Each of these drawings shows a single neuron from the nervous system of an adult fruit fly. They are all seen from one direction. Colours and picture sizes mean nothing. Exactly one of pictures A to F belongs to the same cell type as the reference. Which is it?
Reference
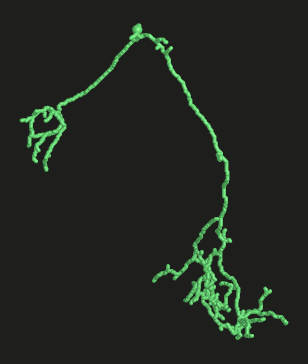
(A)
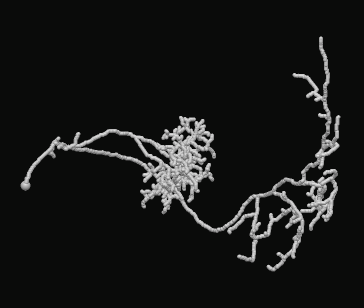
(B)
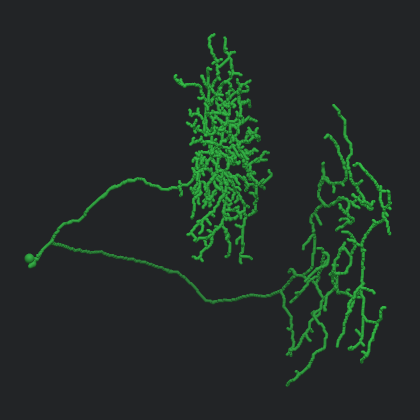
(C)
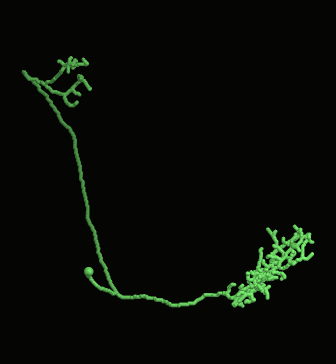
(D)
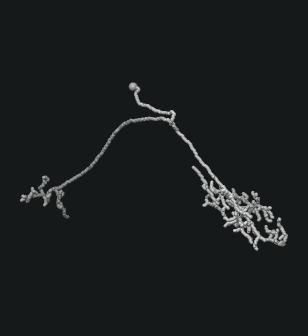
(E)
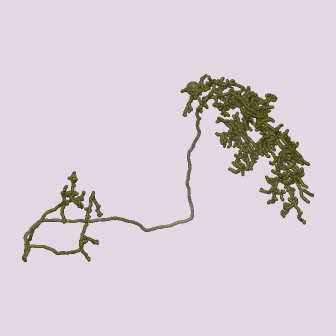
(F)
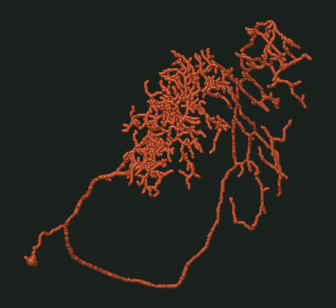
Picture D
